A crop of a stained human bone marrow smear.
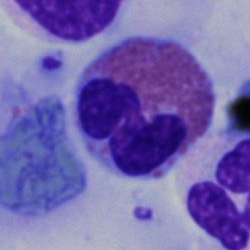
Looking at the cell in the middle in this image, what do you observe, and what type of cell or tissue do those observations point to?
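Notice the round outline of this cell. Its nucleus lies in the lower left part, with dark purple, condensed chromatin. The cytoplasm is abundant and pinkish in colour. What you see here is an eosinophil.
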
